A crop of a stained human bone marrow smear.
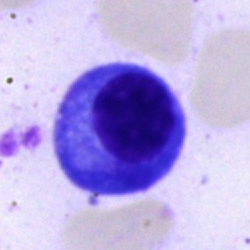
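Plasma cell, the cell in the middle of a stained bone marrow smear. Outline smooth, round to slightly oval. Nucleus off-centre, pushed toward upper right. Chromatin dense, dark purple. Cytoplasm without visible granules.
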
